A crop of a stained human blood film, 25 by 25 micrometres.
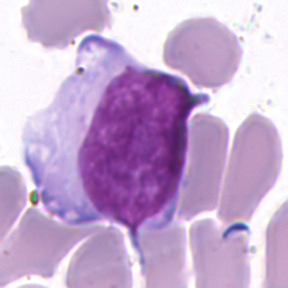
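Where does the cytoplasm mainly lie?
It is plentiful, mostly to the left of the nucleus.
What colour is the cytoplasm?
Pale greyish blue, deeper blue along its outer edge.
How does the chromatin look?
Purple, mottled with small paler patches, in a nucleus of about 14 by 11 micrometres.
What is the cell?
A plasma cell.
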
